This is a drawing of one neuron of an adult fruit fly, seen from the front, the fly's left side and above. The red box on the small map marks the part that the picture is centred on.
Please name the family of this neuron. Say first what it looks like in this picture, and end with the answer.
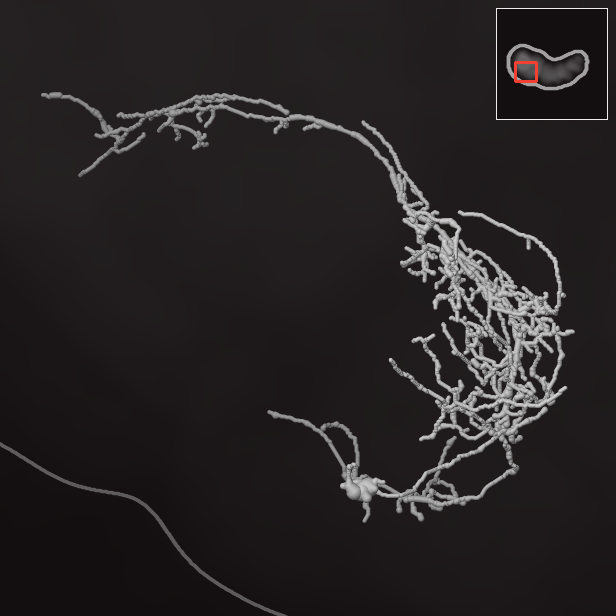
Its cell body lies at the bottom of the picture. Dozens of branch ends can be seen. It is a central-brain intrinsic neuron. Its family is hemilineage ALv2.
